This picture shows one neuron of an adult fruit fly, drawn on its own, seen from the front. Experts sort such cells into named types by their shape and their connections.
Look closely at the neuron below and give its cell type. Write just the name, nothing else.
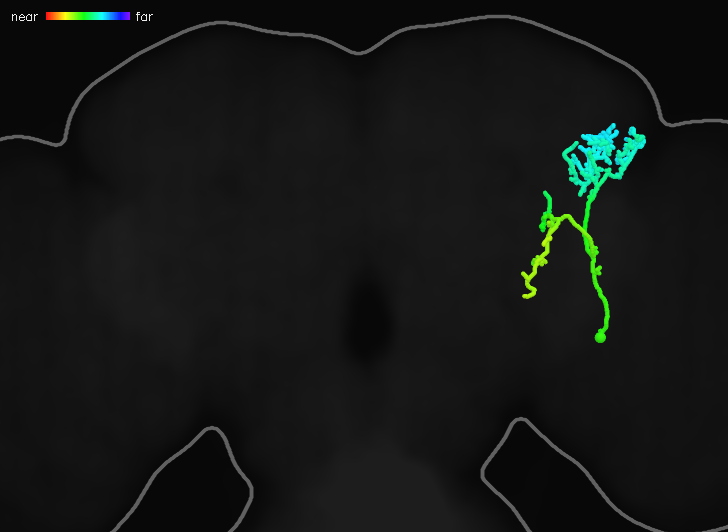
LHAV1a4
